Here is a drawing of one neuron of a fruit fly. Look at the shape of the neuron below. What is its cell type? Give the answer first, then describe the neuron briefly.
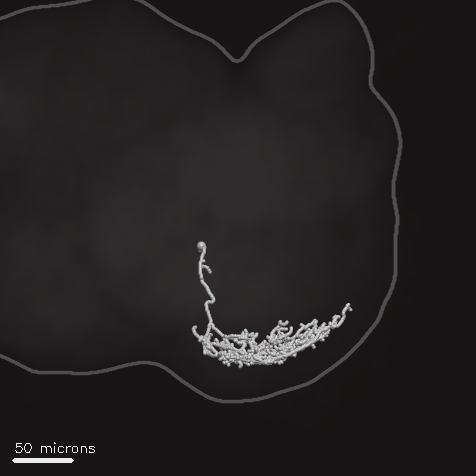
Its cell type is Cm17. Its broad class is optic-lobe intrinsic neuron. The cell body can be seen in the middle of the picture. By the scale bar it is about 140 microns wide in this view.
